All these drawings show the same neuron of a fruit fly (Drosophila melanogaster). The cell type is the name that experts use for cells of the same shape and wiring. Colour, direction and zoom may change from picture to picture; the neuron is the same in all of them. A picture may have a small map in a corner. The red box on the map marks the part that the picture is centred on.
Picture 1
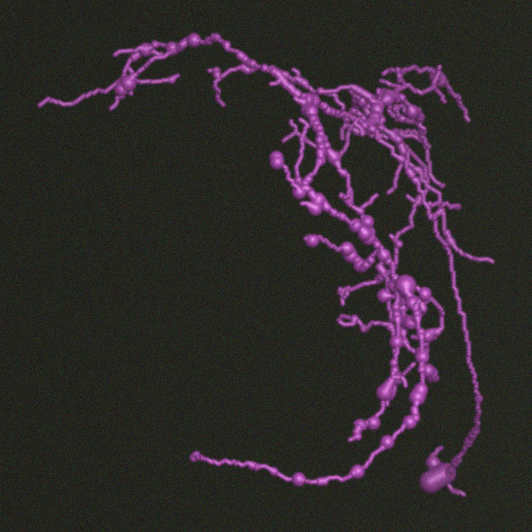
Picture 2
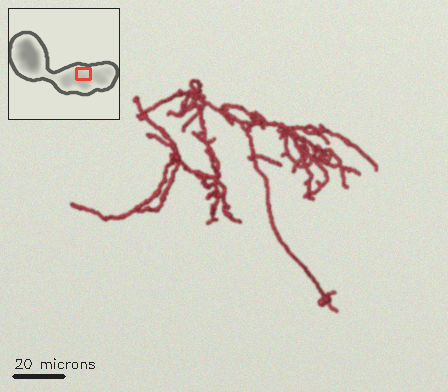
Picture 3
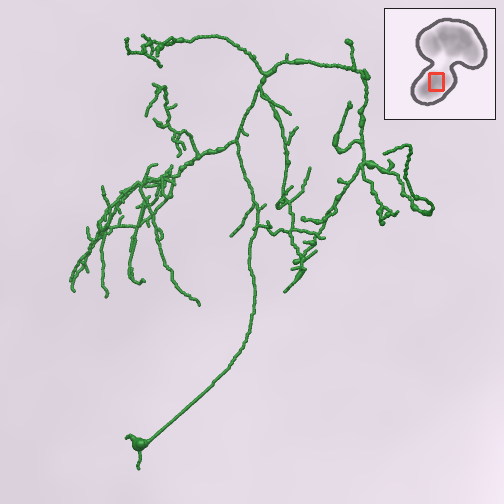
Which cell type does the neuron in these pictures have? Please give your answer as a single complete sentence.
The cell type this neuron represents is IN03B070.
